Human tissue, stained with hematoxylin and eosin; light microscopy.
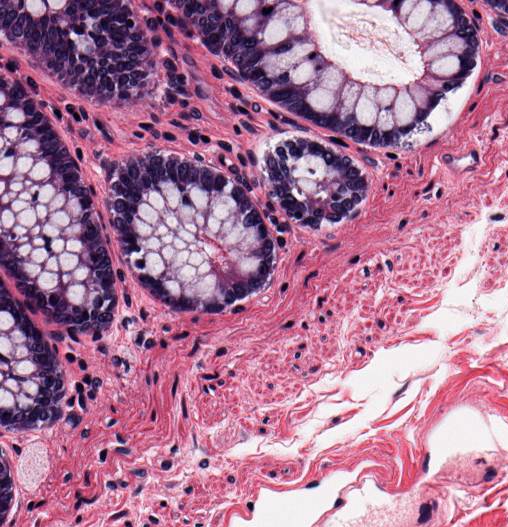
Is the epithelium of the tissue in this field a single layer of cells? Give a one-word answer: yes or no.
Yes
